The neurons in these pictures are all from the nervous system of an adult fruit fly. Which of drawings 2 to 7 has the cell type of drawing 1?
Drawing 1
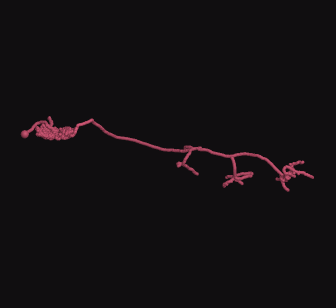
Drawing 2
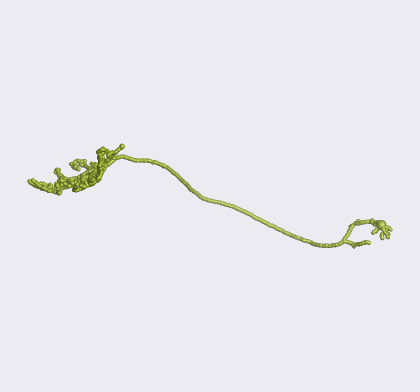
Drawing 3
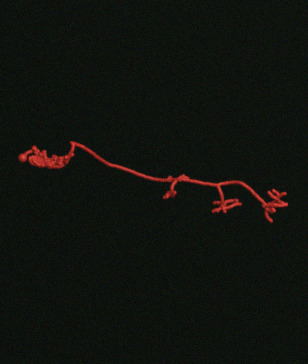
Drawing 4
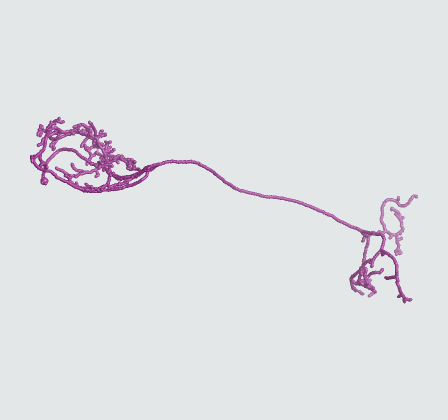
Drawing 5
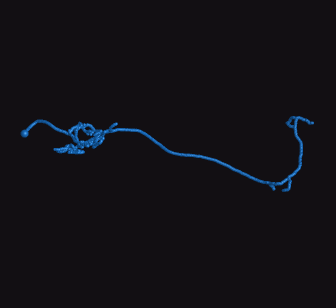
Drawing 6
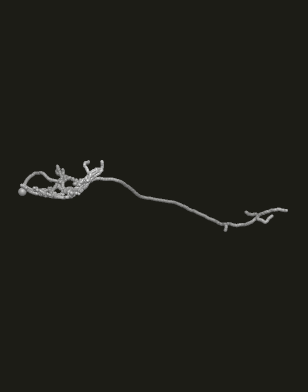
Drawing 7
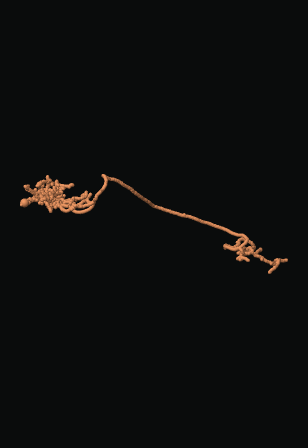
3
